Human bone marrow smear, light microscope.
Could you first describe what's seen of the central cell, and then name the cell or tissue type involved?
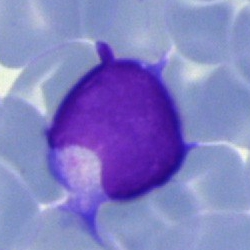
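Checking the outline, it is roughly round. Checking the nucleus, it fills nearly all of the cell and shows no distinct nucleoli. Checking the edge, a small blunt knob projects from the top. The last item is the name: lymphocyte.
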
